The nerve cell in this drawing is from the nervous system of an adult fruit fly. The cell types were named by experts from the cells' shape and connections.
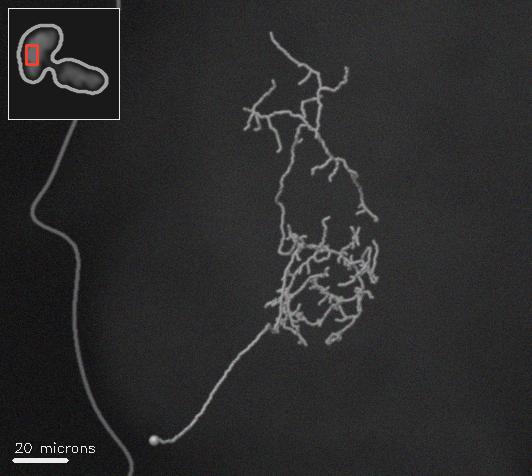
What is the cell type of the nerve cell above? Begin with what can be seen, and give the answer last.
The cell body can be seen at the lower left of the picture. By the scale bar it is about 160 microns tall in this view. Dozens of branch ends can be seen. It is a central-brain intrinsic neuron. Its cell type is CB1560.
